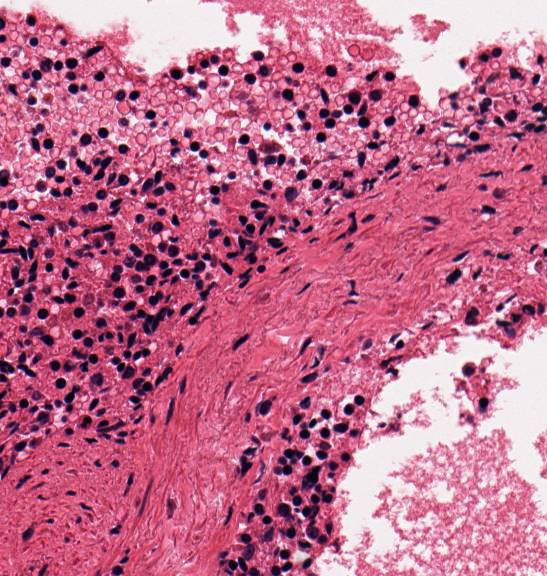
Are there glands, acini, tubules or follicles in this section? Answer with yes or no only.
No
